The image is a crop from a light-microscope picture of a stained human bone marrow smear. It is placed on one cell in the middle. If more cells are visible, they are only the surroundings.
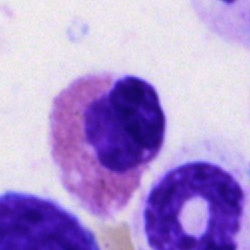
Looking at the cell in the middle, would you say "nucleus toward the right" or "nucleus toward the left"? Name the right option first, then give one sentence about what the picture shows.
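Nucleus toward the right. The nucleus sits off-centre, toward the right side of the cell.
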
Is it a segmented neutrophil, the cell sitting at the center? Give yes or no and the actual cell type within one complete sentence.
No, the central cell is not a segmented neutrophil; it is an eosinophil instead.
